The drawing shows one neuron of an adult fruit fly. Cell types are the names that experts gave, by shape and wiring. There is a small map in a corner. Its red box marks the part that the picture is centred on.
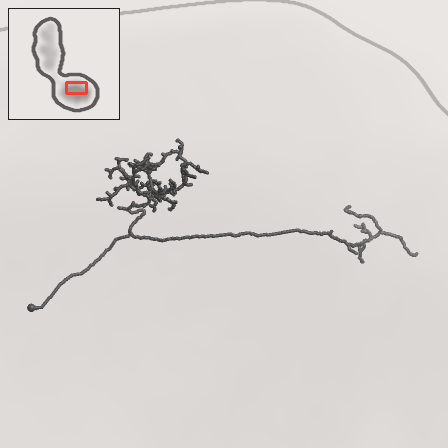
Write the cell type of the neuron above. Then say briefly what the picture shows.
It is of cell type LoVP2. This is a visual projection neuron. In this view it is wider than it is tall.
